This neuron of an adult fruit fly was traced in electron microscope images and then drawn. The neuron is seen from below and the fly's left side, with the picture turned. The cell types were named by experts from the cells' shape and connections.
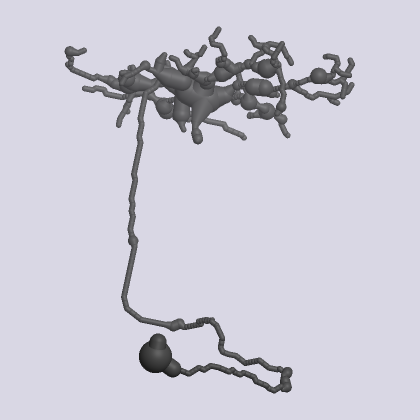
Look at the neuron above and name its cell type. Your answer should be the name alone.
Dm8b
